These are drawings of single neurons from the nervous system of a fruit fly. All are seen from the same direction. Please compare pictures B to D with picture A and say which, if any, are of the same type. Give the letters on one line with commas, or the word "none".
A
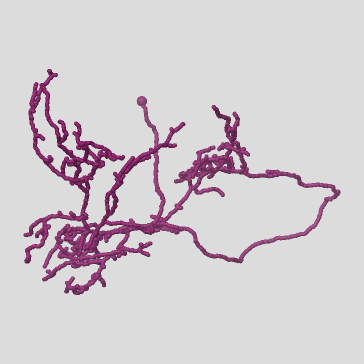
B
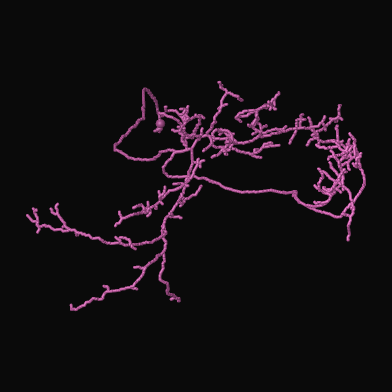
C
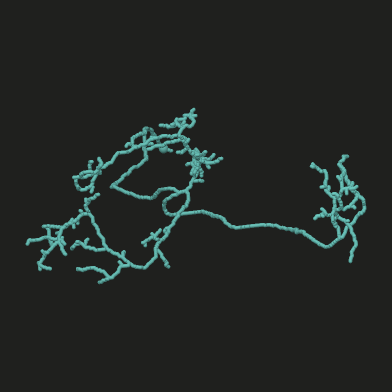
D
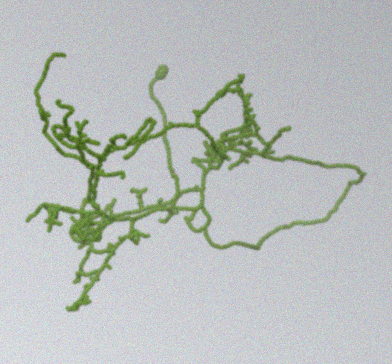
D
